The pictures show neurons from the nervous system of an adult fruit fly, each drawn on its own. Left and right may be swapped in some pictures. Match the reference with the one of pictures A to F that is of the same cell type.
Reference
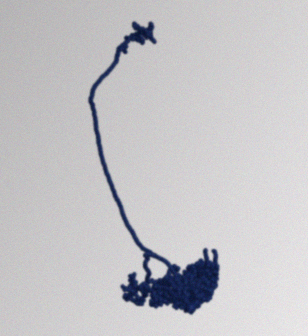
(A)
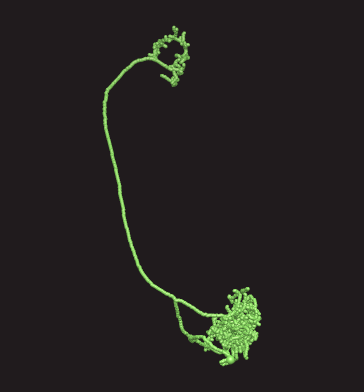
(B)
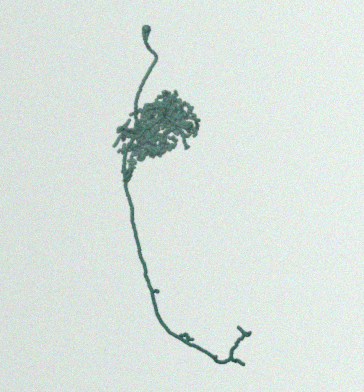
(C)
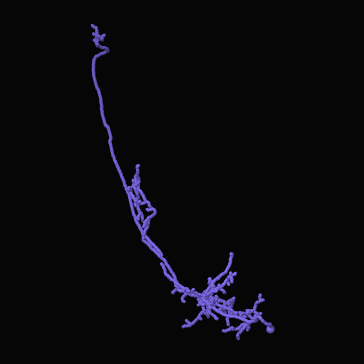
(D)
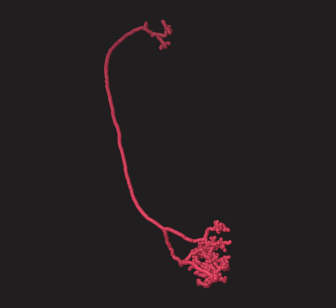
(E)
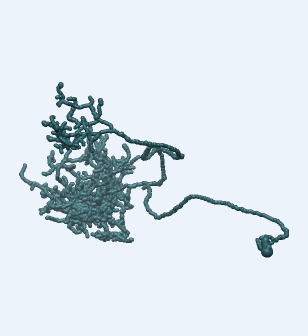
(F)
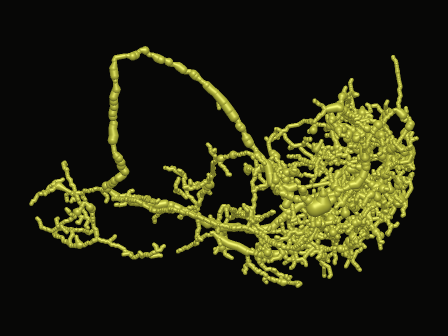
F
